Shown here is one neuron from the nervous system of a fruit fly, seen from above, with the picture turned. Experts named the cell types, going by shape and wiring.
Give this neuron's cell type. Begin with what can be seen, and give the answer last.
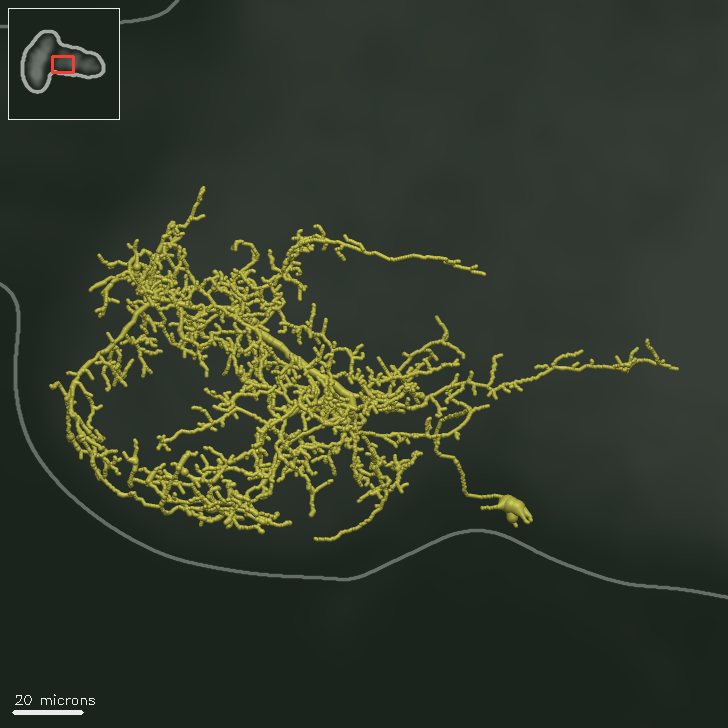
By the scale bar it is about 190 microns wide in this view. The picture shows more than a hundred branch ends. This is a nerve-cord intrinsic neuron. It is of cell type IN03A010.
